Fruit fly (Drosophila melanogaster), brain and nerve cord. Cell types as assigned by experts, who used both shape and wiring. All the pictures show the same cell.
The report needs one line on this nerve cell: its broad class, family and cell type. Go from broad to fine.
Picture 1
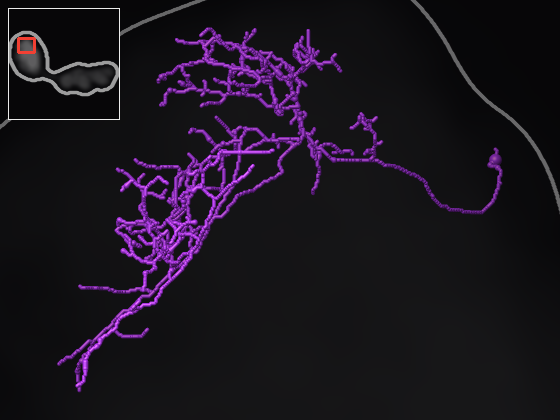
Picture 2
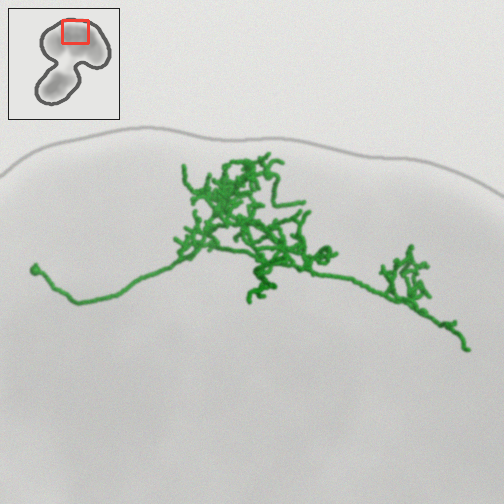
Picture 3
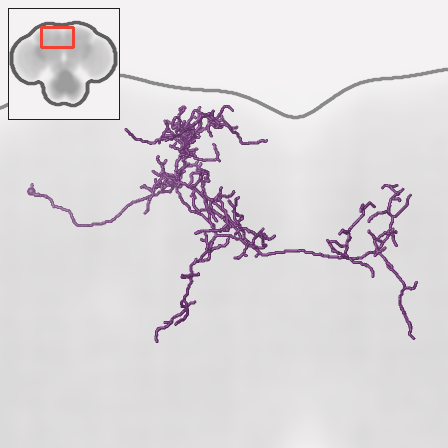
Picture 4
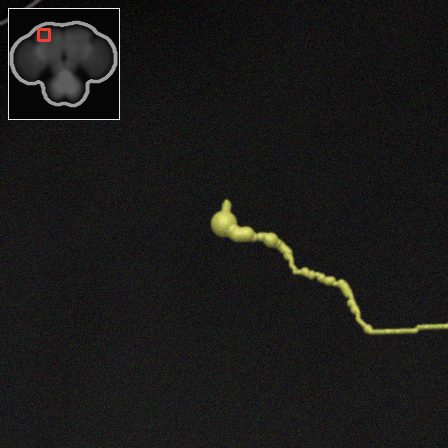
central-brain intrinsic neuron; hemilineage DL2_dorsal; SMP182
